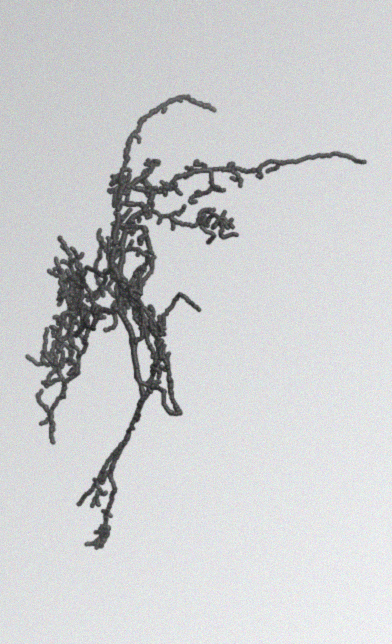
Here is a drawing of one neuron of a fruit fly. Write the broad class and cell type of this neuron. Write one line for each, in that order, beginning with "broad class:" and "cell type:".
broad class: visual projection neuron
cell type: aMe8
